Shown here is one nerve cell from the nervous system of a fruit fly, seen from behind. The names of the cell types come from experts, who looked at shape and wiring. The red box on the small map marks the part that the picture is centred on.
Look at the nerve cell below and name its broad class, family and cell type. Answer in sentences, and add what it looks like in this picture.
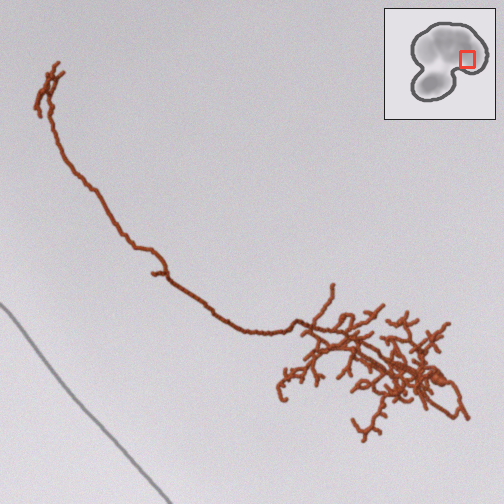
It is an optic-lobe intrinsic neuron. The family is TmY. The cell type is TmY10. The picture shows dozens of branch ends. In this view it is about as wide as it is tall.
